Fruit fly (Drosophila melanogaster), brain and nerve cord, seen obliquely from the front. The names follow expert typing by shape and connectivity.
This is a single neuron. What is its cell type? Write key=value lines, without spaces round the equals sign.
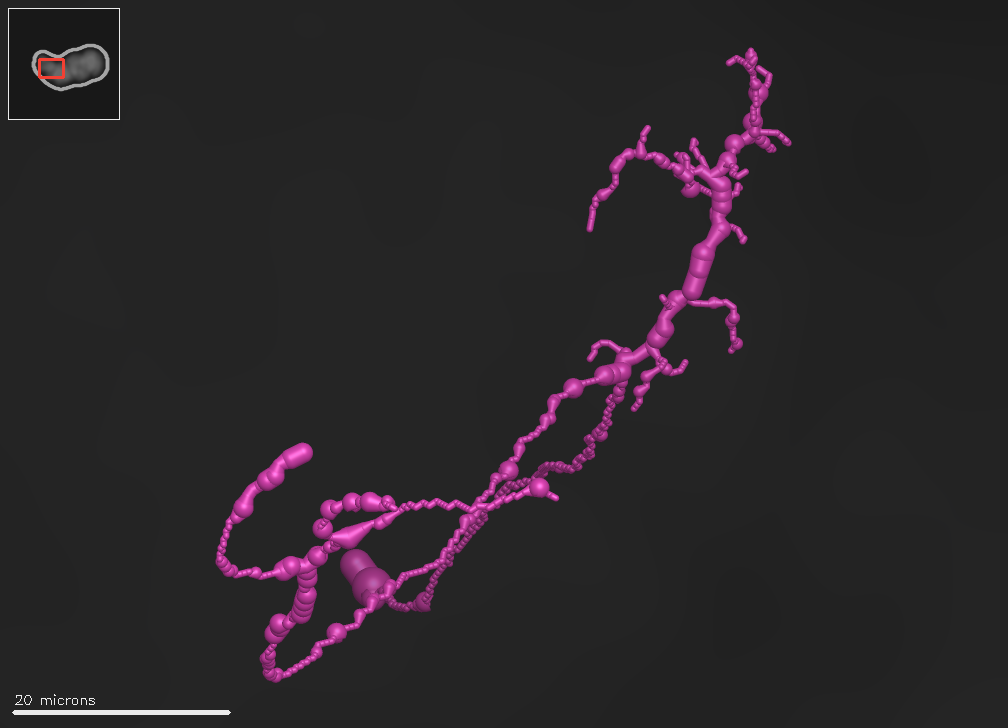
cell_type=IN07B098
